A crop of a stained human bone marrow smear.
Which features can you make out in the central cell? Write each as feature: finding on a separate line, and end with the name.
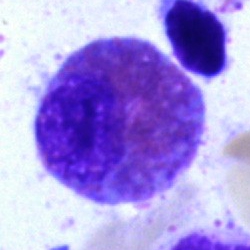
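Cytoplasm: purple with a pinkish tinge
Granules: fine, reddish-purple, scattered through the cytoplasm
Vacuoles: no distinct clear ones seen in the cytoplasm
Nearby body: small, dense, dark purple oval just beyond the upper right edge of the cell
Name: eosinophil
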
